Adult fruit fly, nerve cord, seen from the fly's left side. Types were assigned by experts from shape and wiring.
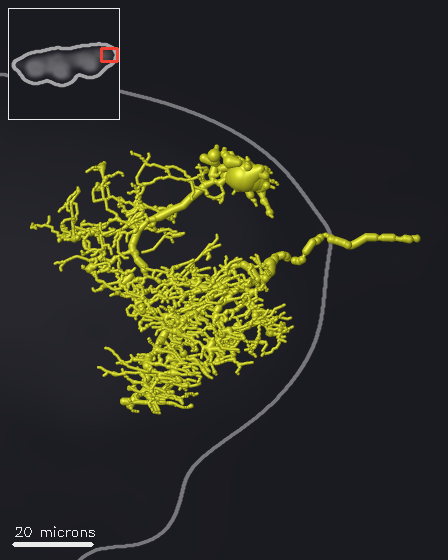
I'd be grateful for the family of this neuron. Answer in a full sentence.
The family is MNad.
